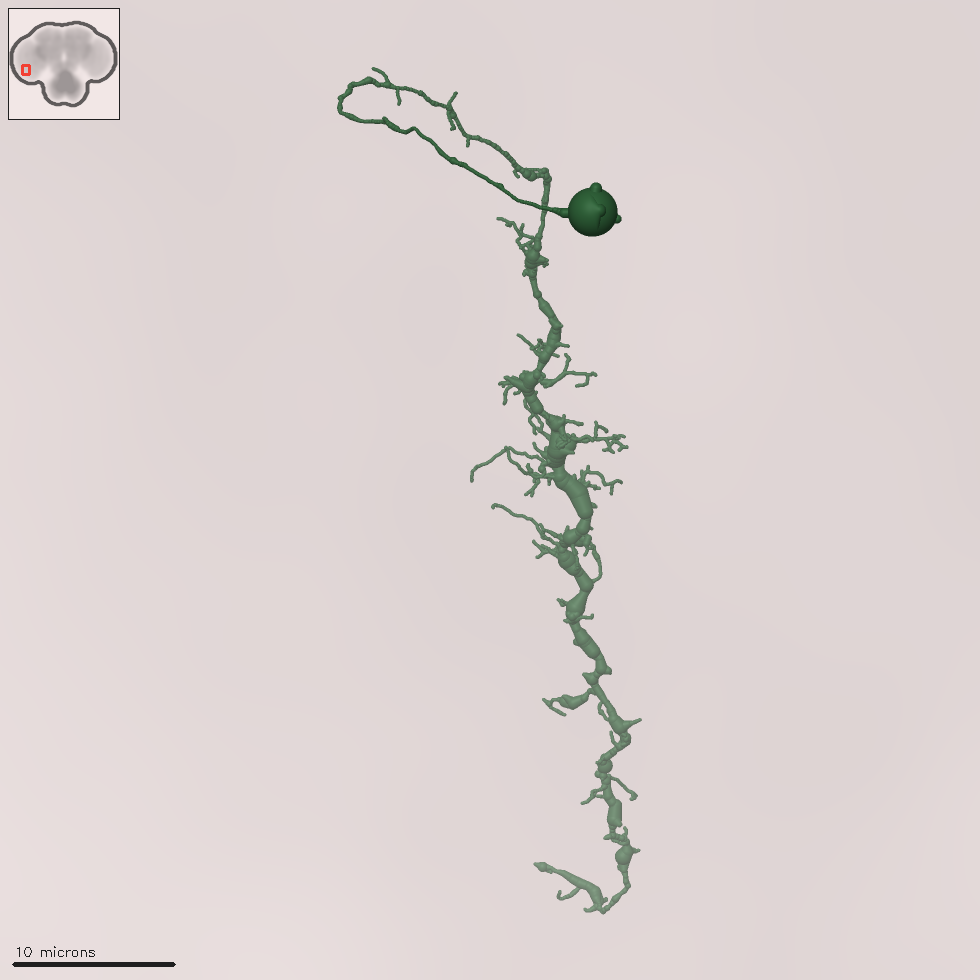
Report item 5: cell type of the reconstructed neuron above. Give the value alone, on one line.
Dm3a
